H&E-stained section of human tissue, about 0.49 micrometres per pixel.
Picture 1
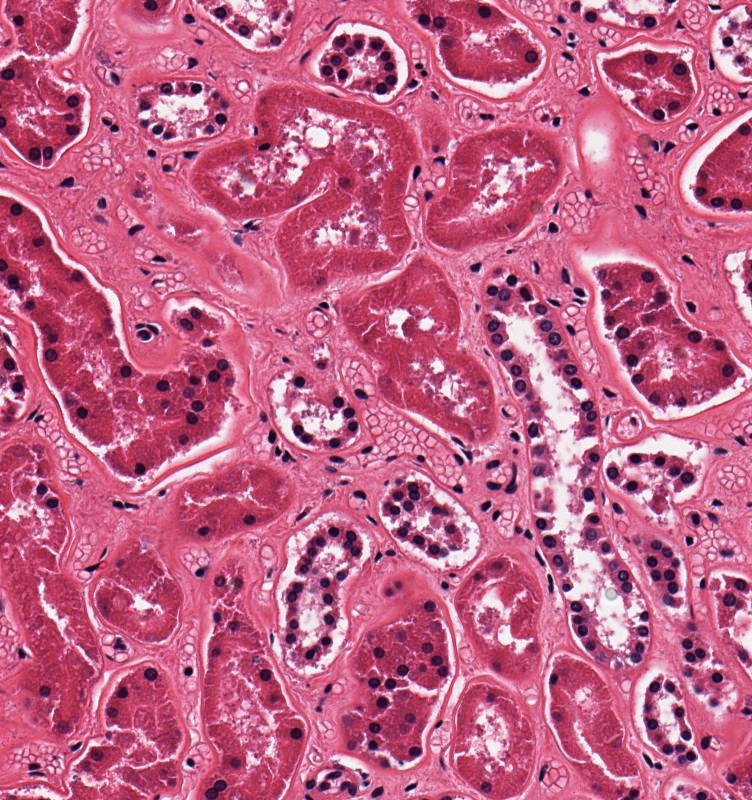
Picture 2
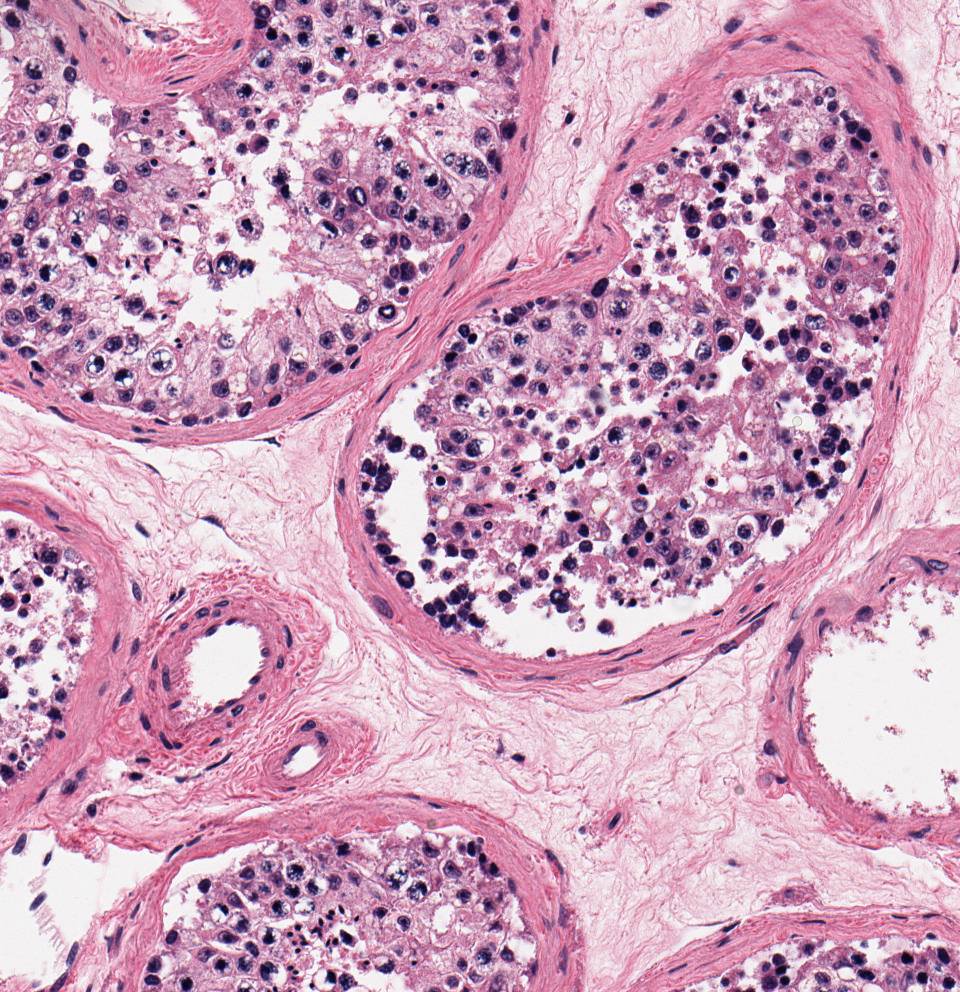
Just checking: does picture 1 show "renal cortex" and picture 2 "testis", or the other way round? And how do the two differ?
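Right, the renal cortex is picture 1 and the testis is picture 2. Picture 1 is tubules edge to edge, cut round, oval and winding. Most are lined by tall cells with abundant, deeply eosinophilic, granular cytoplasm and a ragged, fluffy luminal border, leaving narrow, irregular lumens. Scattered among them, smaller tubules have cuboidal cells, paler cytoplasm and closely spaced round dark nuclei. In picture 2, rounded cross-cut tubules lie in pale stroma, each bounded by a thick, layered pink wall with flattened spindle-shaped nuclei. The upper left one holds many large round cells with coarse, clumped chromatin; the central one has many small, very dark, condensed round nuclei among looser cells.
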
